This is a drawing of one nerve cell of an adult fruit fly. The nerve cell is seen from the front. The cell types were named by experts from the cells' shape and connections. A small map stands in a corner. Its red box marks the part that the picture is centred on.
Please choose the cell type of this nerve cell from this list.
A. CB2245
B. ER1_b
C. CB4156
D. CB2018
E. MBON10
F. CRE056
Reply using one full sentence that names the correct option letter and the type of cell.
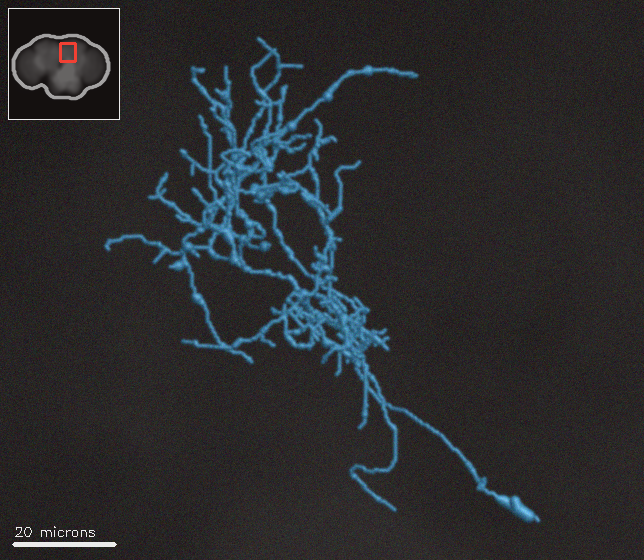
Option E, namely MBON10, is the cell type of the nerve cell.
